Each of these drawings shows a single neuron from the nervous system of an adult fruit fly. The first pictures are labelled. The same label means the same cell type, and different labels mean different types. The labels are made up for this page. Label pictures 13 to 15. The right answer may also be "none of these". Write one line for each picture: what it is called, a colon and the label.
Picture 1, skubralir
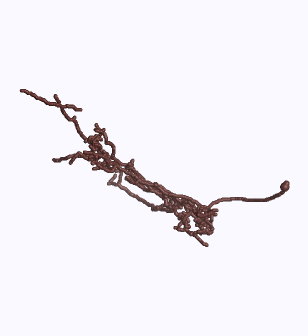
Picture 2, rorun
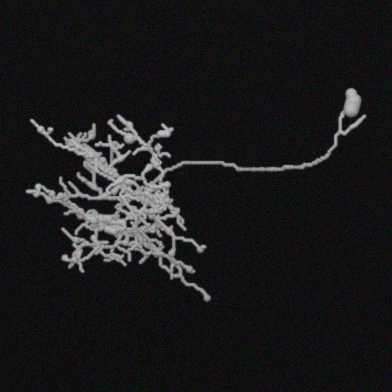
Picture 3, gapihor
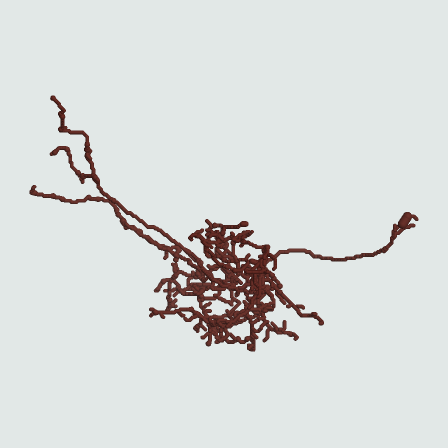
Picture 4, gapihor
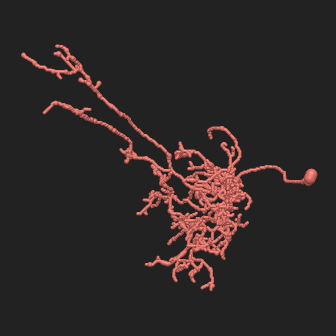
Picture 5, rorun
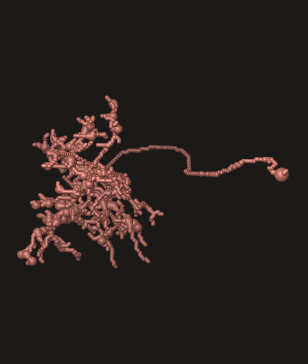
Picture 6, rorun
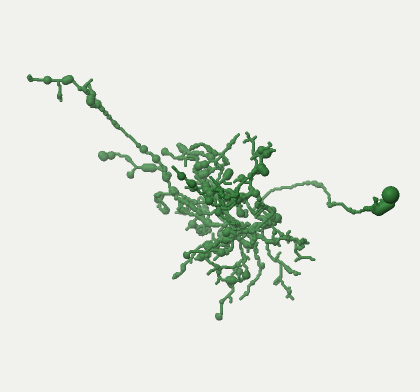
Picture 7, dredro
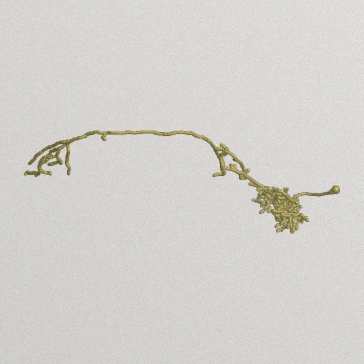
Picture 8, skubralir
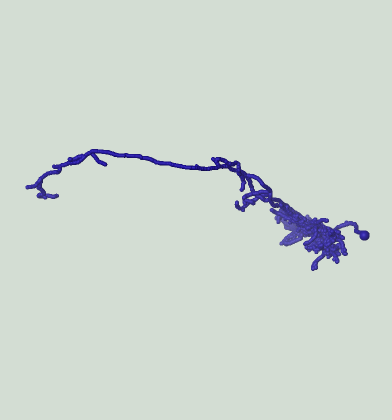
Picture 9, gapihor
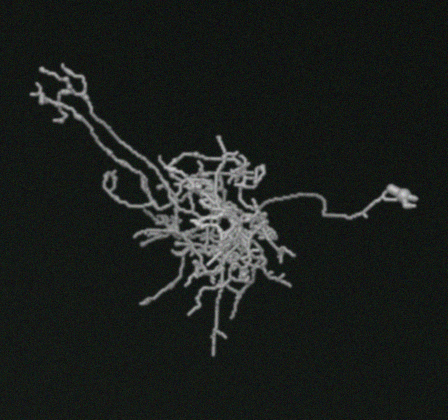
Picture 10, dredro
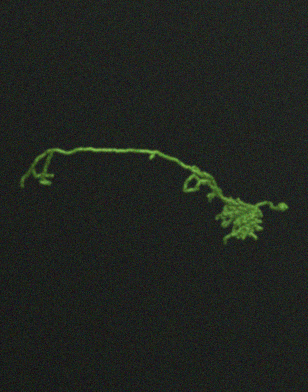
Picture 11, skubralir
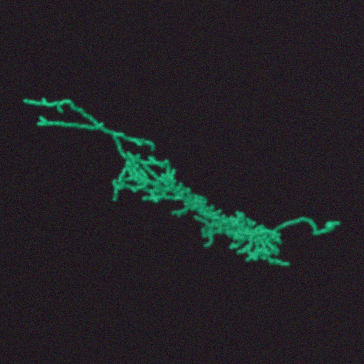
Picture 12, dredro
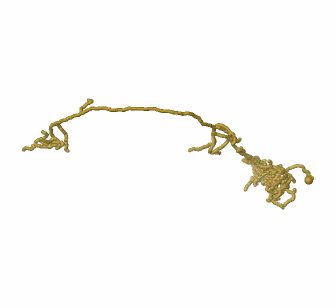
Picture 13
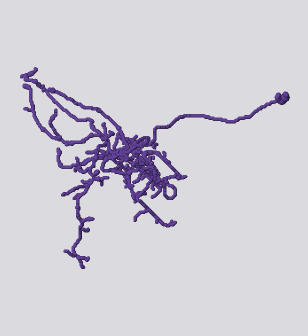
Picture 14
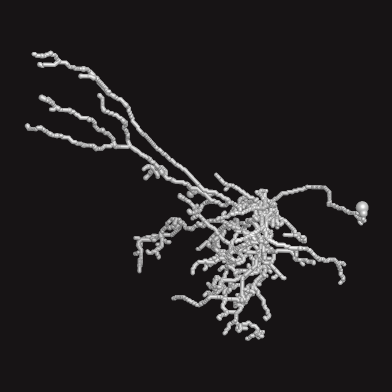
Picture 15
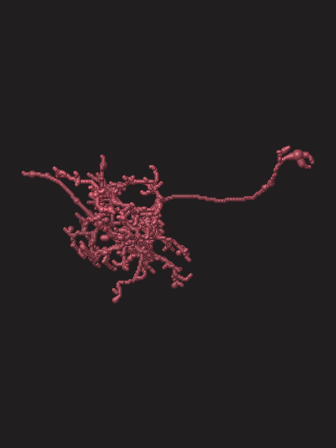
13: none of these
14: gapihor
15: rorun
